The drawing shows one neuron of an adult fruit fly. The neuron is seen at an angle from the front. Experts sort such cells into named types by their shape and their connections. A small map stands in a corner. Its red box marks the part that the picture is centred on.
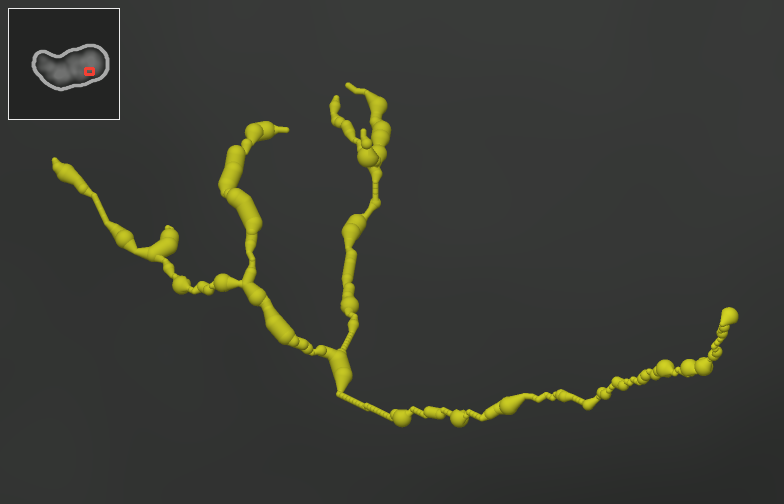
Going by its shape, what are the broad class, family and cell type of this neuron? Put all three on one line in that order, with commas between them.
sensory neuron entering the brain, class mechanosensory, JO-EV1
